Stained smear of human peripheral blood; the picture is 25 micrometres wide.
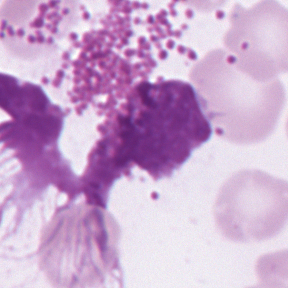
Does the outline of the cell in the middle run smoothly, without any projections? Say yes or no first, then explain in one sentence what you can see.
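No. Short, fine projections stick out from the right edge of the cell.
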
